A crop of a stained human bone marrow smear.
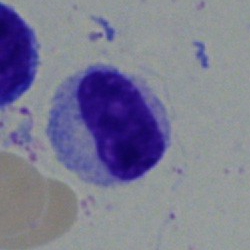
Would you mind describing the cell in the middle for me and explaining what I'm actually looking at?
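The nucleus is eccentric, displaced toward the right side of the cell, and shows no clearly visible nucleolus. A moderate rim of pale grey-blue cytoplasm lies mostly to its left; it is finely stippled, without coarse granules. The cell is a metamyelocyte.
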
